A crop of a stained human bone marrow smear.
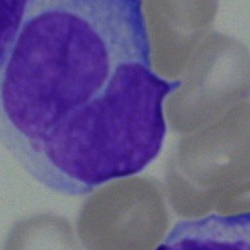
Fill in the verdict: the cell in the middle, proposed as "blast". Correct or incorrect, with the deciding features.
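The name blast is correct for this cell; monocyte is the look-alike against which it is weighed. The chromatin is fairly fine and evenly purple, without coarse dark clumps.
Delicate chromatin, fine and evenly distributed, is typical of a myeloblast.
This feature speaks for blast. The cytoplasm shows no clear vacuoles.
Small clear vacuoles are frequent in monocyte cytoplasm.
Their absence therefore speaks against monocyte. No distinct granules are seen in the cytoplasm.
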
